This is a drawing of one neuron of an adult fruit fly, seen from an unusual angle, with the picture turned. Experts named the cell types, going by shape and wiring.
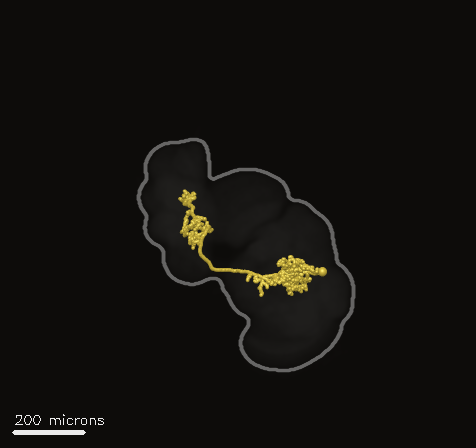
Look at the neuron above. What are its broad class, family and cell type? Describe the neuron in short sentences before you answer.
From left to right in the picture it spans about 400 microns. As drawn here it is wider than it is tall. This is a descending neuron. Its family is DNpe. The cell type is DNpe055.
